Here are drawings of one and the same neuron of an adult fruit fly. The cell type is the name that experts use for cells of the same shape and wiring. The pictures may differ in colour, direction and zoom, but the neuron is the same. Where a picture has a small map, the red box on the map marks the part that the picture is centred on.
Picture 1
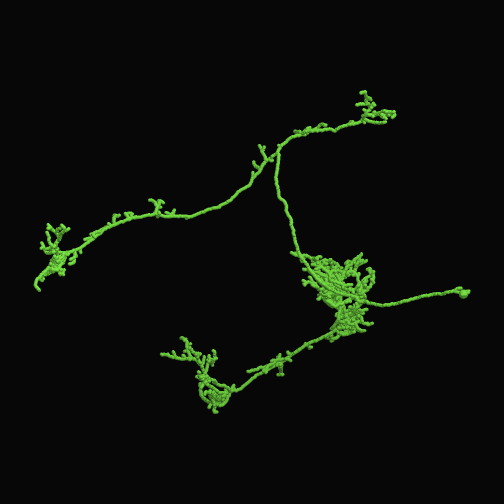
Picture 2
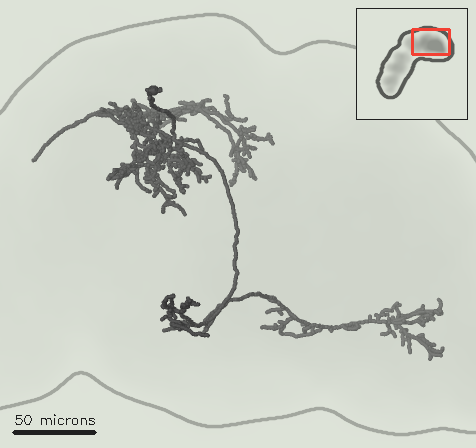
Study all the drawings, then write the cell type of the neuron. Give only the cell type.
VES025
